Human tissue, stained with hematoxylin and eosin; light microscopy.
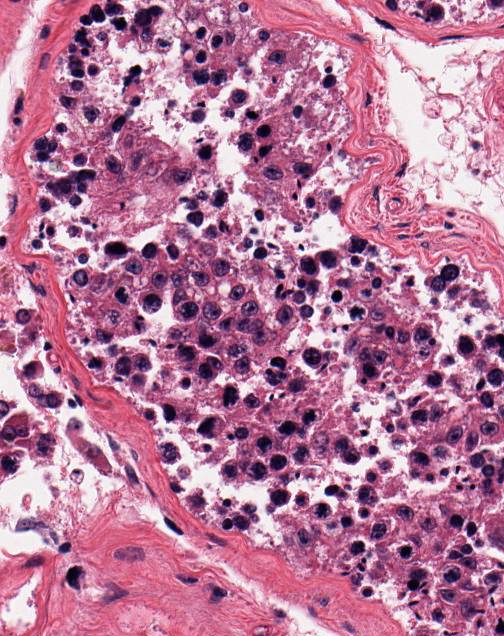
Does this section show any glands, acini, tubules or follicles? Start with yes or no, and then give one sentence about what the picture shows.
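No. The cells lie loosely, separated by many small clear spaces, without forming glands or lumens.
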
